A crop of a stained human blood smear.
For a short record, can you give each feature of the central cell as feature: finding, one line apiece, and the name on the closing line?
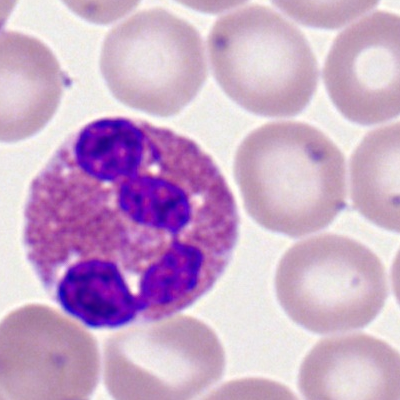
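Nucleus: four lobes joined by narrow connections
Chromatin: dense and dark purple
Cytoplasm: abundant, filling most of the cell around the lobes
Granules: many, round and pinkish, packed through the cytoplasm
Name: eosinophil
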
